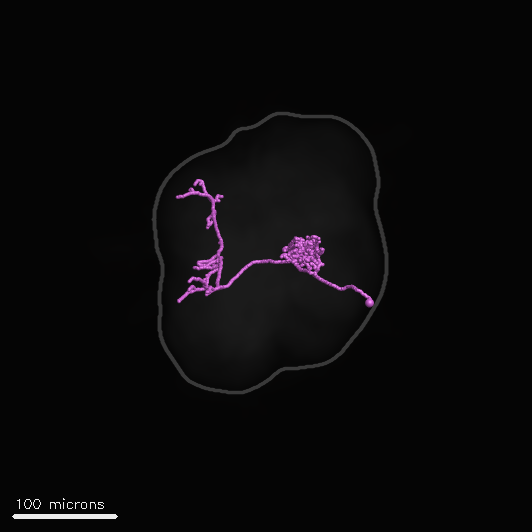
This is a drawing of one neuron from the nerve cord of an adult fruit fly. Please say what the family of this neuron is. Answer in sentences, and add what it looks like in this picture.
Its family is hemilineage 08B. It is a nerve-cord intrinsic neuron. From left to right in the picture it spans about 190 microns. In this view it is wider than it is tall.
